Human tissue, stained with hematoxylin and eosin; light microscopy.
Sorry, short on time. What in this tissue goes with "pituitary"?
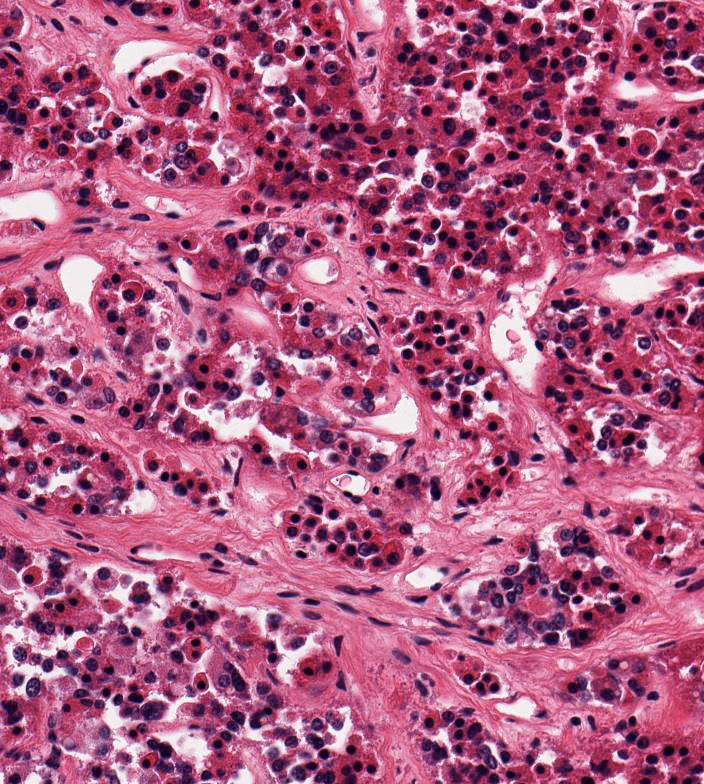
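I'd put this down as pituitary, with the cells lying throughout in rounded nests and cords, split up by bands of pink fibrous stroma. Within the nests the cells are mixed: many have bright red granular cytoplasm, while others look pale purple-grey.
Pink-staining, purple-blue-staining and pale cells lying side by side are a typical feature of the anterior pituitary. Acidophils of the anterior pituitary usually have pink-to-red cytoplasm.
So the bright red granular cells go along with acidophils, and the mixture of cells goes along with the anterior pituitary. The nuclei in the nests are small, round and darkly stained, and I find no gland lumens lined by epithelium in any nest.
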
